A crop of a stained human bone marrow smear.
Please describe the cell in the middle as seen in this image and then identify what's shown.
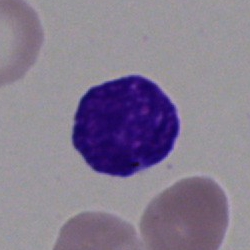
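The nucleus occupies almost the entire cell, and no distinct rim of cytoplasm is seen around it. No granules are visible in the cell. A tiny dark dot lies at its lower edge. The cell is a blast.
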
